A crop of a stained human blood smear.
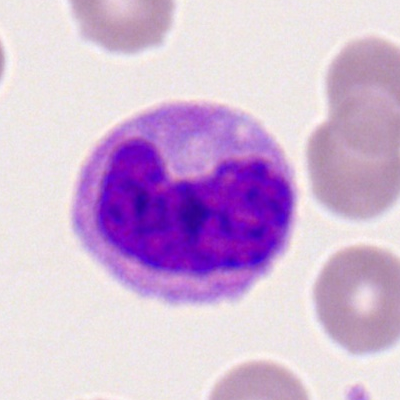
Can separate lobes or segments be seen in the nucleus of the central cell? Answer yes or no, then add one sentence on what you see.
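No. The nucleus has a deep notch in its upper edge, giving it a kidney-like shape.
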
